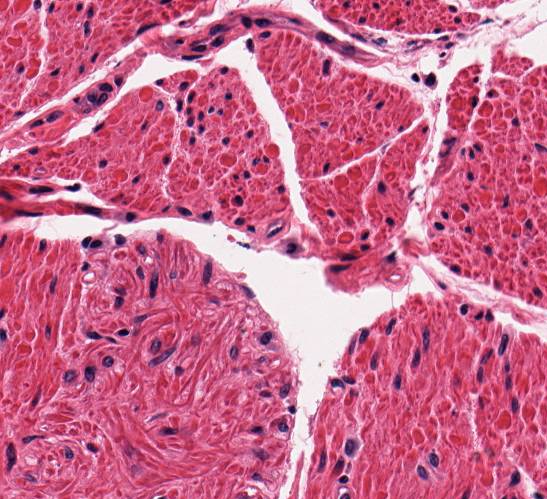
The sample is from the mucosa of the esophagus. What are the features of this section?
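Bundles of smooth muscle make up the field, separated by narrow clefts and thin connective tissue septa. In the lower-left bundle, fibres are cut longitudinally to obliquely and interlace in different directions. Their nuclei there are elongated and cigar-shaped, with blunt ends. No fibre shows cross-striations.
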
